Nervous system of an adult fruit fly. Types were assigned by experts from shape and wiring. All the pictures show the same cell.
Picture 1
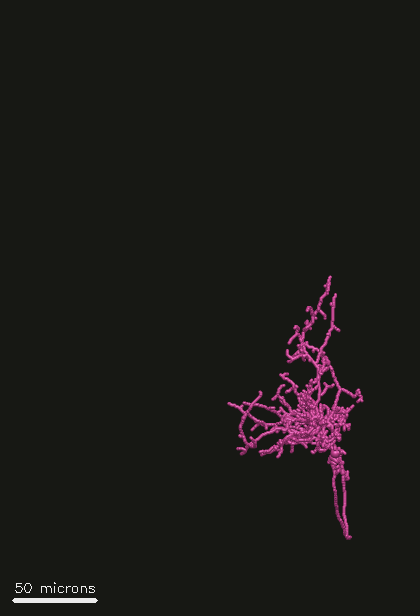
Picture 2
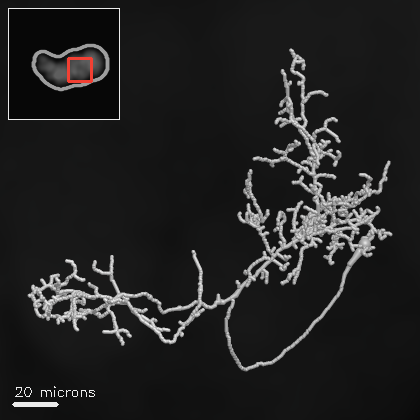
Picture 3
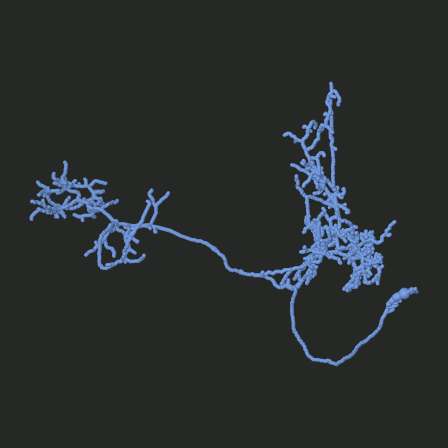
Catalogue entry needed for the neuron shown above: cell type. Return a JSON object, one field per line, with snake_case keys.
{
 "cell_type": "CB0228"
}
